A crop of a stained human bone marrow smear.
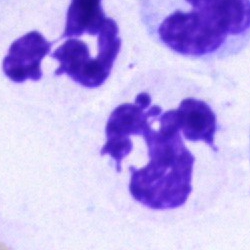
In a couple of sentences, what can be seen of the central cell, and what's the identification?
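Several lobes make up the nucleus, linked by narrower segments, and no nucleoli are visible in it. The cytoplasm is abundant and pale lilac, with no coarse dark granules. Answer: segmented neutrophil.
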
